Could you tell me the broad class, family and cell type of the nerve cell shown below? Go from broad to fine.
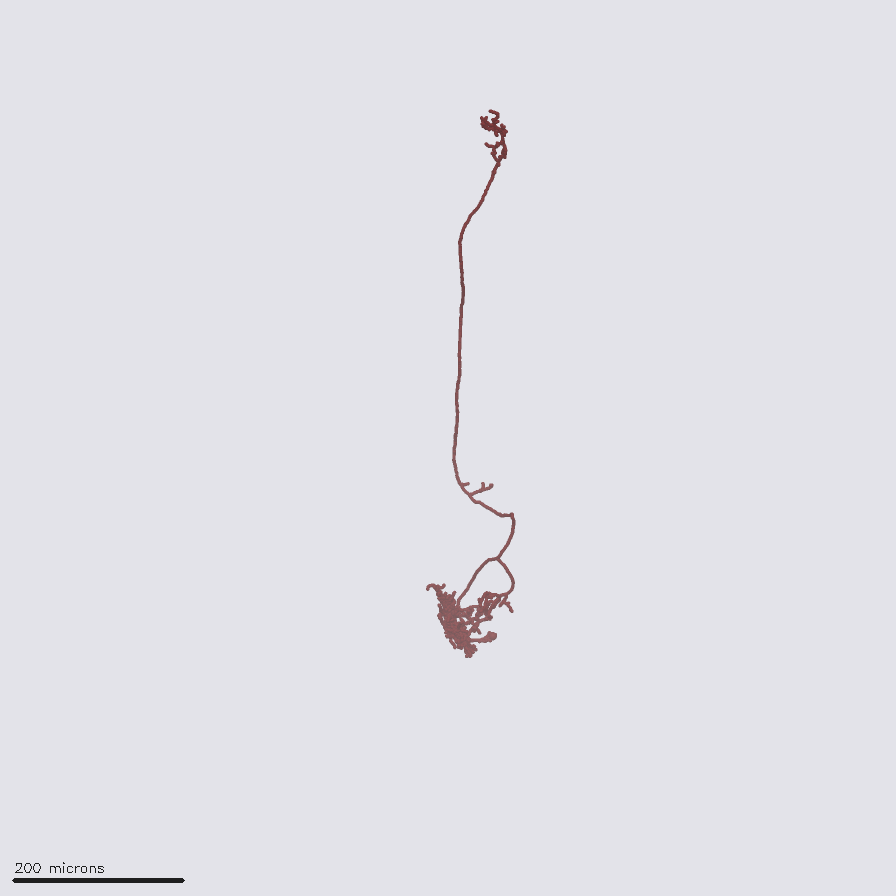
ascending neuron; hemilineage 01B; AN01B004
